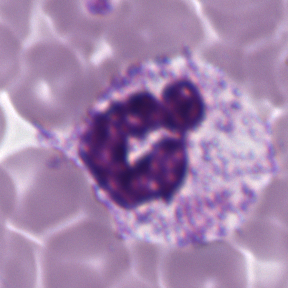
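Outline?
Roughly round, slightly ragged edge.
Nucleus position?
Toward the left side.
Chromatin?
Dark purple, clumped.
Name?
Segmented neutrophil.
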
